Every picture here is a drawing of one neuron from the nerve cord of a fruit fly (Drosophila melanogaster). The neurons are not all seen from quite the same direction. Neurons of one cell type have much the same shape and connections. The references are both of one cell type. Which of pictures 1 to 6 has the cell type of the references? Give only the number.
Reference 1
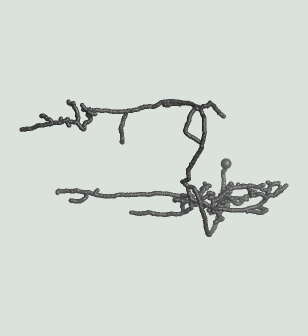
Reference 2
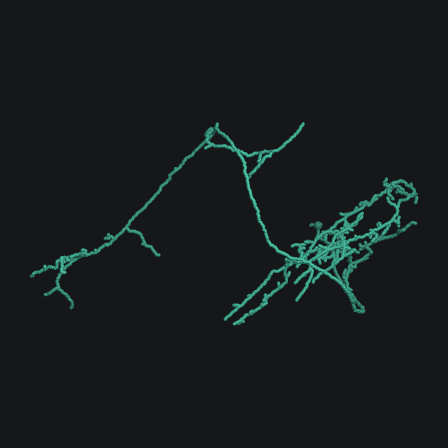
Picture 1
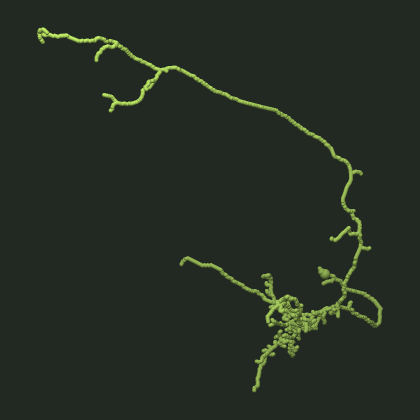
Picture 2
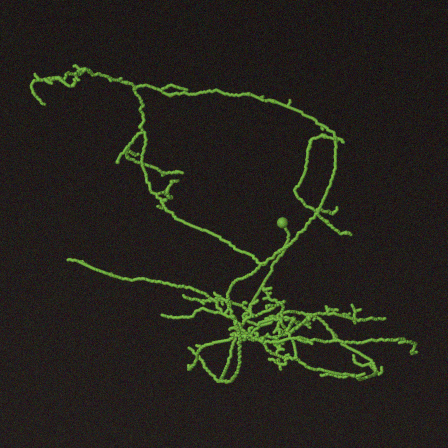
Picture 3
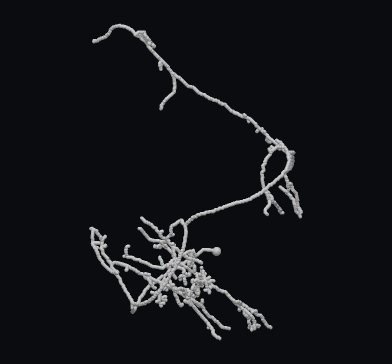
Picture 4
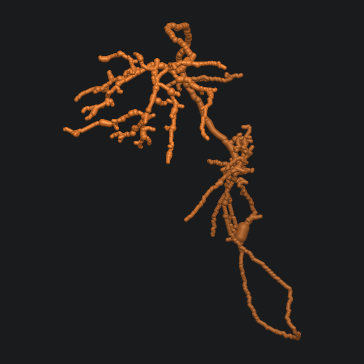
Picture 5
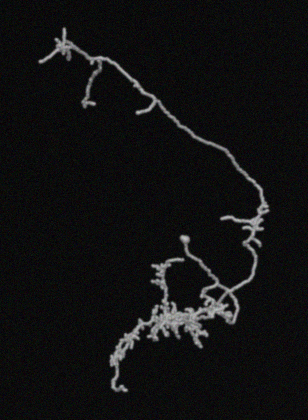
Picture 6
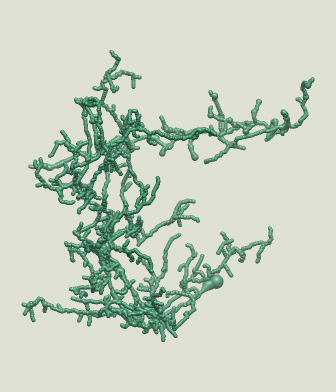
2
